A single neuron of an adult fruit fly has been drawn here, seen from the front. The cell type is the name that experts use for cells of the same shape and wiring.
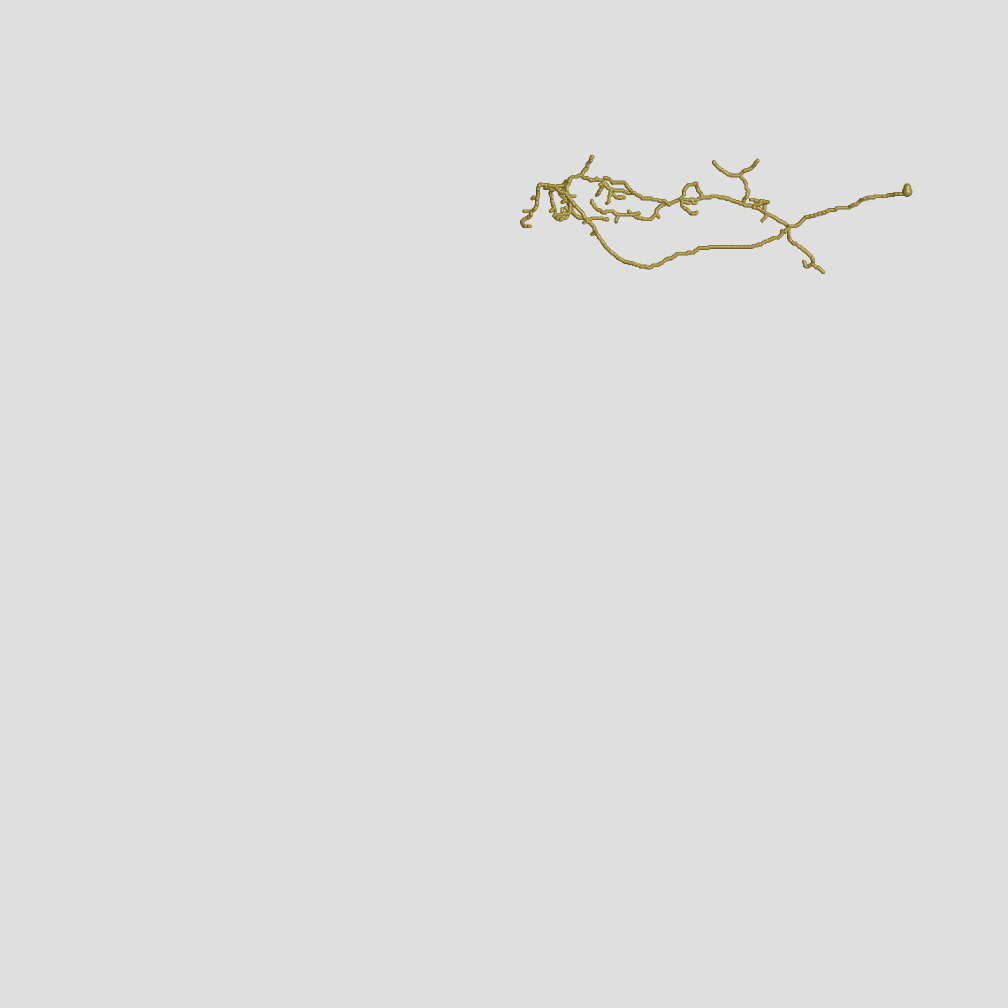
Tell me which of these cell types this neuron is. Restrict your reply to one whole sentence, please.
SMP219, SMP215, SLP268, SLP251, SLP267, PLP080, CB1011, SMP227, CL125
The cell type this neuron represents is SMP227.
